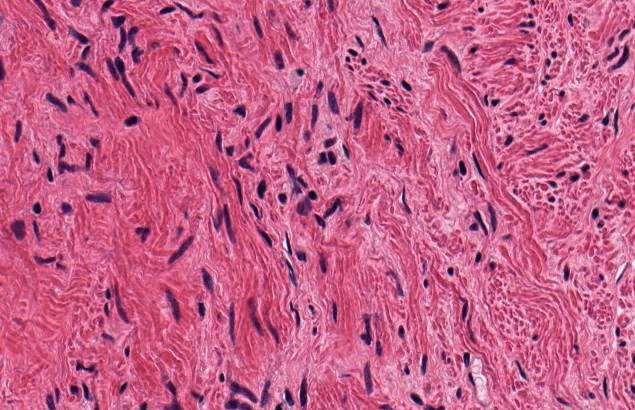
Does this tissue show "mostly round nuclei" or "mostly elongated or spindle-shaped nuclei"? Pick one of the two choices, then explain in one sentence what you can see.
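Mostly elongated or spindle-shaped nuclei. The nuclei are elongated, dark blue and slender, and some have a wavy outline.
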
